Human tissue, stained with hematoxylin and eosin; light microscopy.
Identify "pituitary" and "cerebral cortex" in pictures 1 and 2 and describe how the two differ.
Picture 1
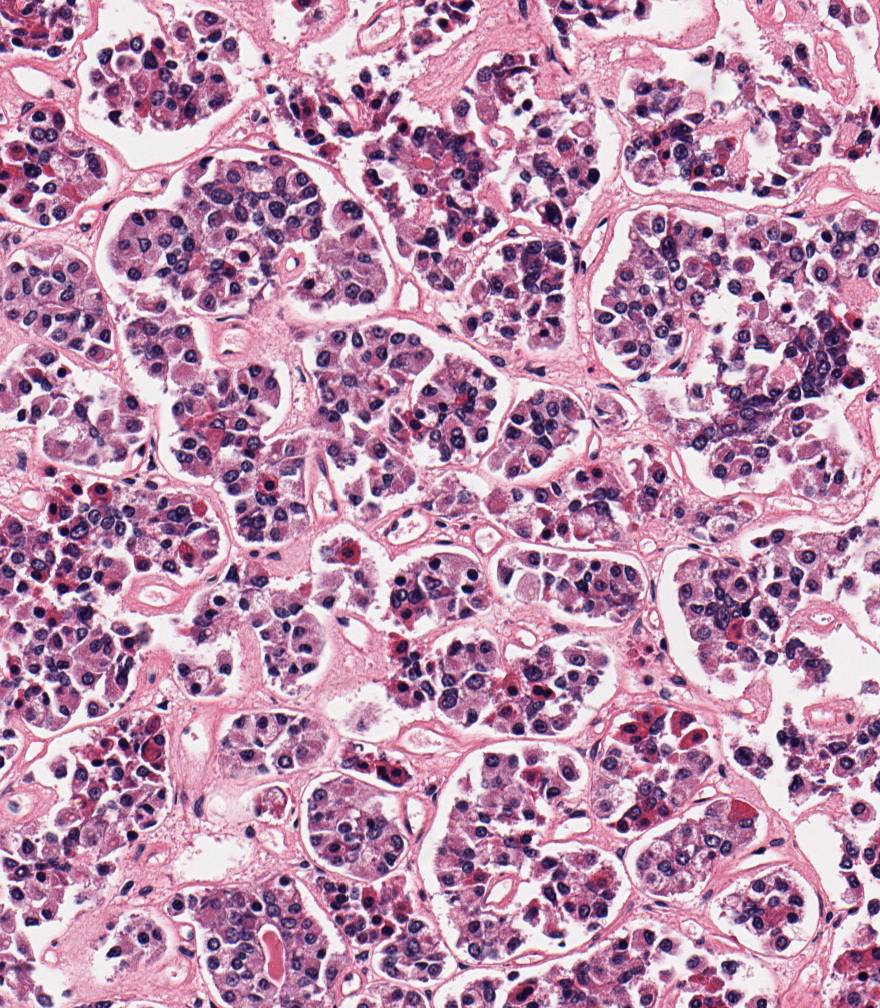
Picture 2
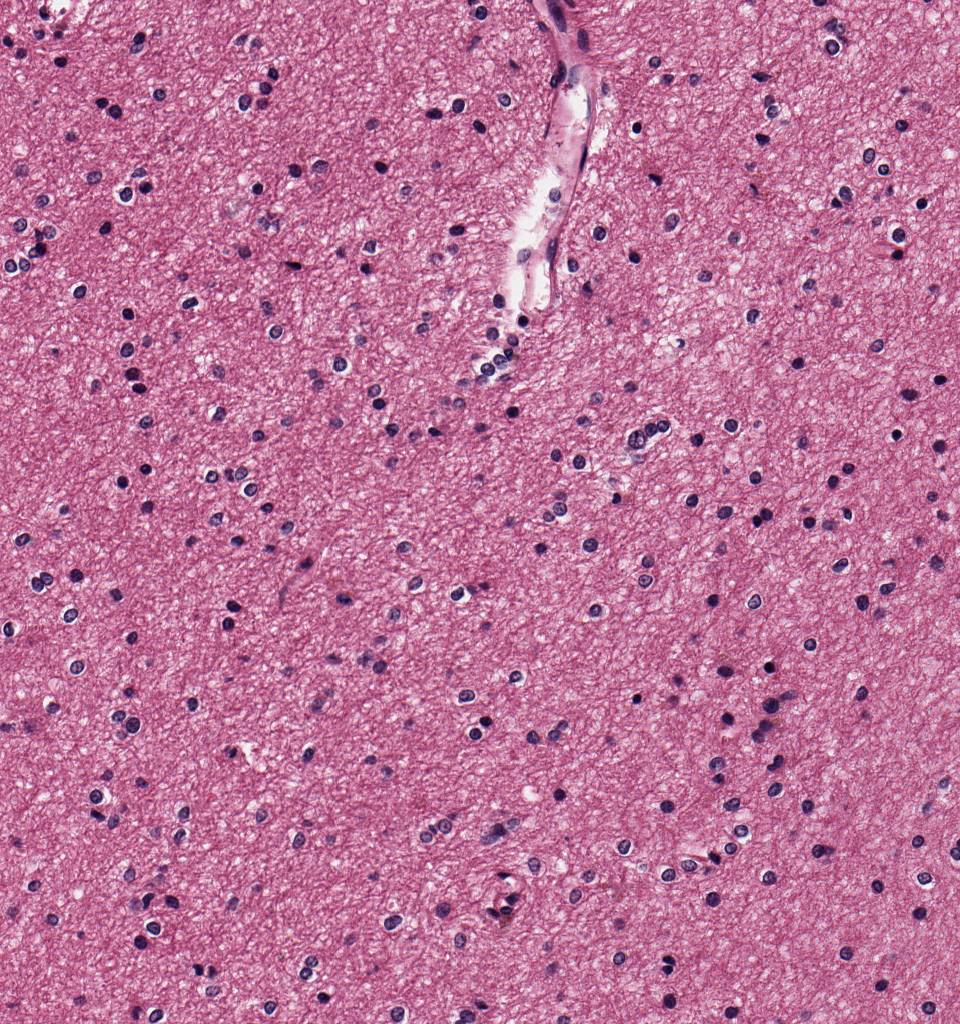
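The pituitary is in picture 1 and the cerebral cortex in picture 2. In the pituitary, cells are arranged throughout in rounded nests divided by thin pink fibrous septa. Within the same nests, scattered cells with bright red cytoplasm are intermingled with more numerous cells whose cytoplasm is paler purple-grey. Its nuclei are mostly round, dark and fairly uniform in size. In the cerebral cortex, small nuclei are scattered fairly evenly and form no glands, nests or other units. Most are small, round and dark, many within a narrow clear halo and with little visible pink cytoplasm. A minority are slightly larger, paler and oval, with more open chromatin.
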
